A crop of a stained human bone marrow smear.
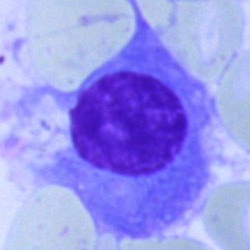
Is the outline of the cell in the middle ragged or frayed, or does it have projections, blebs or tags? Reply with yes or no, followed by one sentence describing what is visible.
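Yes. The cell outline is irregular and angular, with a tapering extension pointing upward.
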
